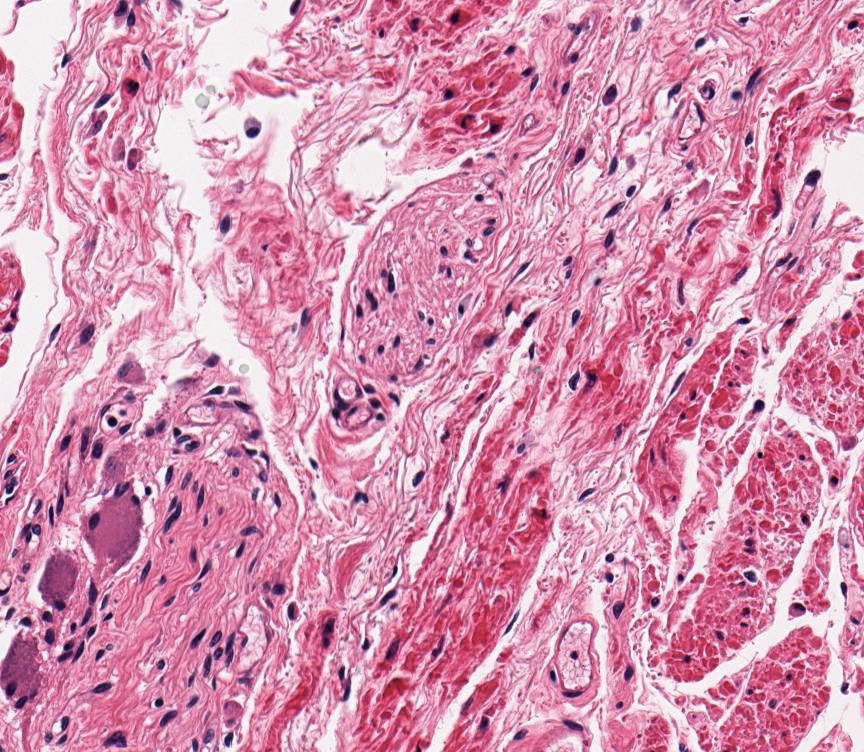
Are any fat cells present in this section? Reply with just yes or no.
No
